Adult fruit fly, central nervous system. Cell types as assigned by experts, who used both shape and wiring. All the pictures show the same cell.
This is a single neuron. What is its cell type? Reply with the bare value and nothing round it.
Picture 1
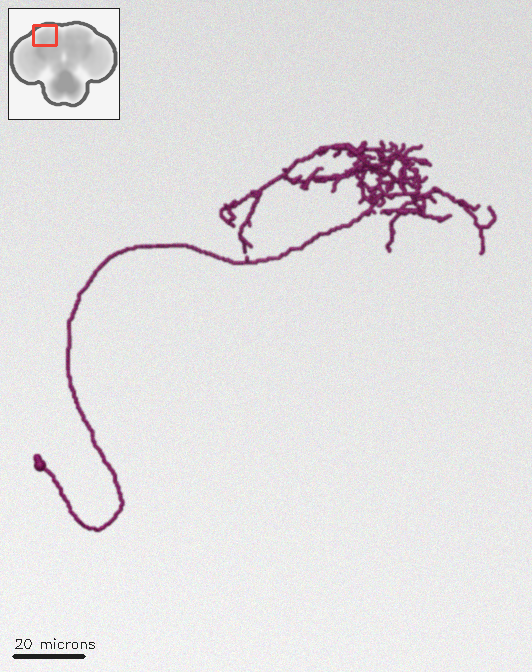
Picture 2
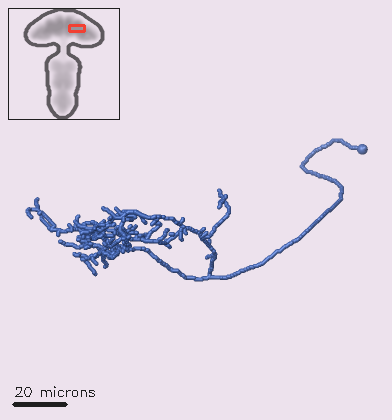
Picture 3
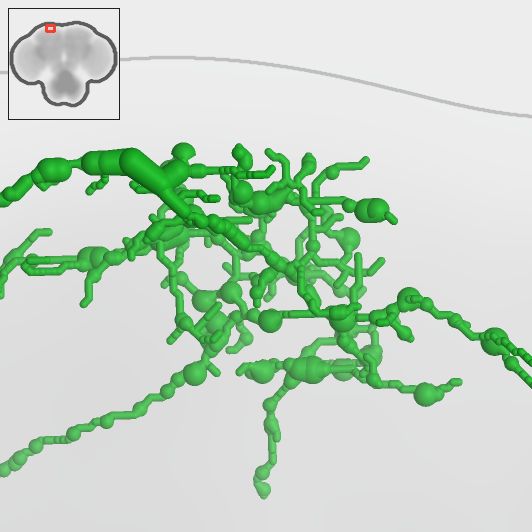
CB1685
